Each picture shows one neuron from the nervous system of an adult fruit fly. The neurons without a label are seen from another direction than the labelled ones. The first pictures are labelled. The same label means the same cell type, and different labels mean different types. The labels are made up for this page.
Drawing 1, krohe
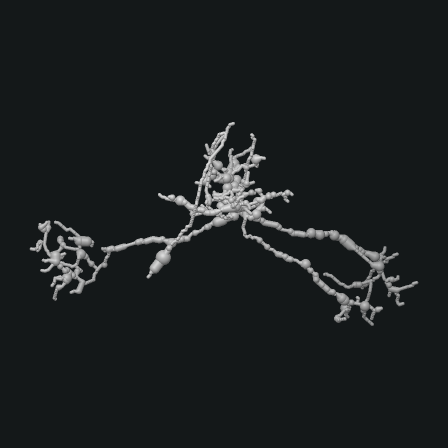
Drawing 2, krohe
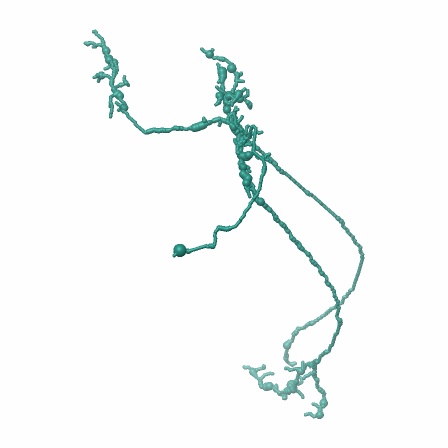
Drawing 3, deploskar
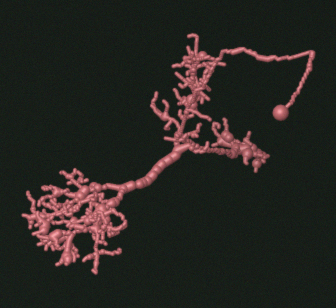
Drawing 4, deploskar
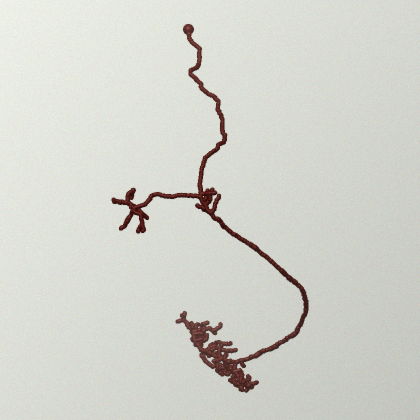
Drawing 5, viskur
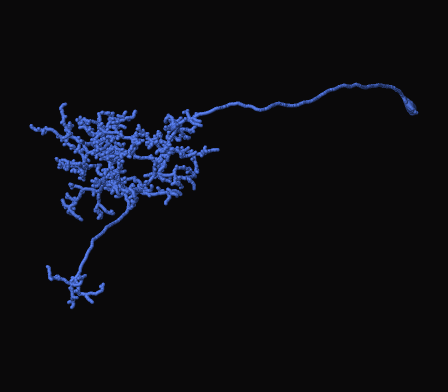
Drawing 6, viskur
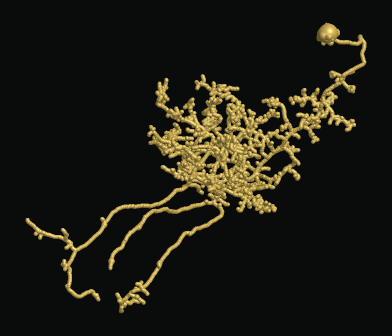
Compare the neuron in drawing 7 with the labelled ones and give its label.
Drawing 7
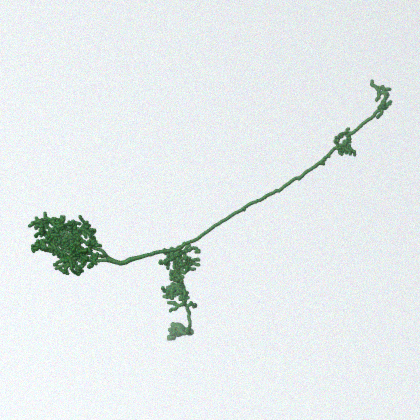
deploskar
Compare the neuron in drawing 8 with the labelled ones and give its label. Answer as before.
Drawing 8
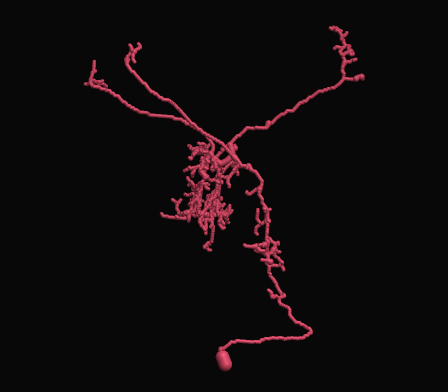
viskur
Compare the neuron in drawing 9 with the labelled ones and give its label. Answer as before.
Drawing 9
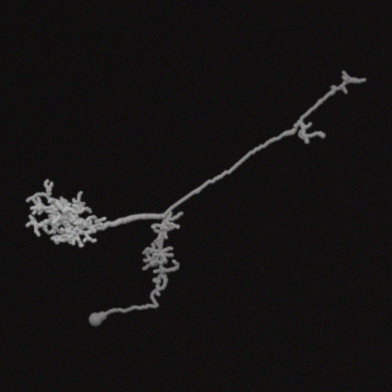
deploskar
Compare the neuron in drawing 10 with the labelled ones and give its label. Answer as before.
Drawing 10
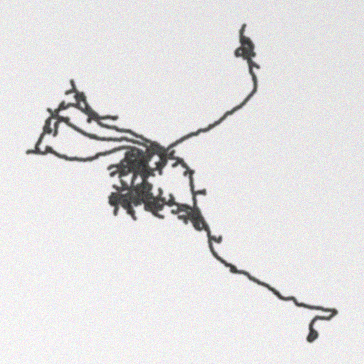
viskur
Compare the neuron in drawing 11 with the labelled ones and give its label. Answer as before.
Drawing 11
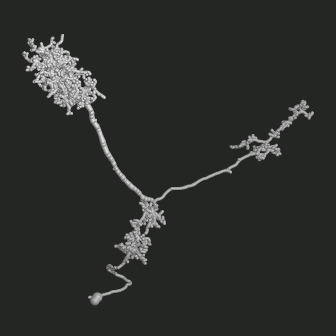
deploskar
